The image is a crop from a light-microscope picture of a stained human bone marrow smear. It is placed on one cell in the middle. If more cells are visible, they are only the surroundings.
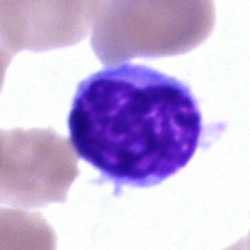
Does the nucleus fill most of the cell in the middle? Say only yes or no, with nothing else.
Yes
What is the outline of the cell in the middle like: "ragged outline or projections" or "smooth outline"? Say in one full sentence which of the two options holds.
It is a rough edge that this cell shows.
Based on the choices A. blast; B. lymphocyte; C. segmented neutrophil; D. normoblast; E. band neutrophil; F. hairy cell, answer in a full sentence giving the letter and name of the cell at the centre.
The cell right in the middle is a hairy cell, so option F is the one.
